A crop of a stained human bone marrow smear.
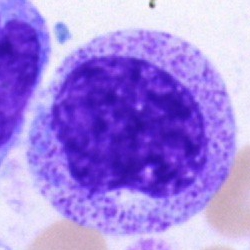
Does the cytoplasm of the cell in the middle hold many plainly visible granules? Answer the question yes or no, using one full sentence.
Yes, the cytoplasm of the cell is rich in visible granules.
